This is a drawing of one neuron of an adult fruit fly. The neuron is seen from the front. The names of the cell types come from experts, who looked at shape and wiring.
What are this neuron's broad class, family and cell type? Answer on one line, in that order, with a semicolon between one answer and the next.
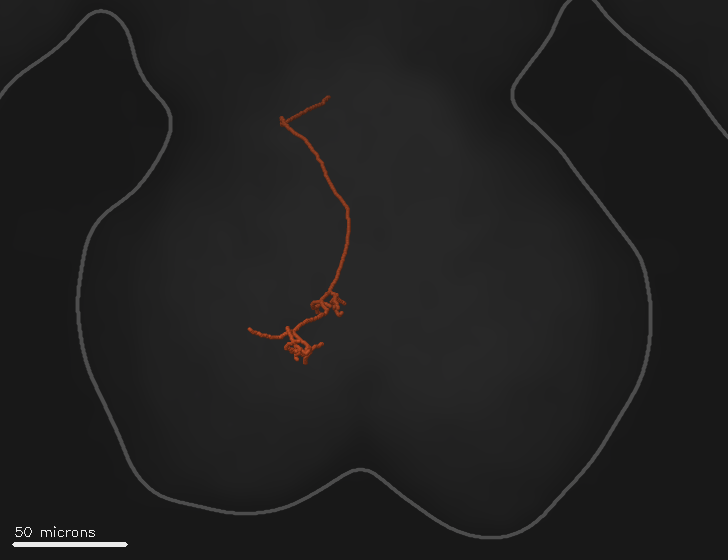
sensory neuron entering the nerve cord; class mechanosensory proprioceptive; SNpp01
